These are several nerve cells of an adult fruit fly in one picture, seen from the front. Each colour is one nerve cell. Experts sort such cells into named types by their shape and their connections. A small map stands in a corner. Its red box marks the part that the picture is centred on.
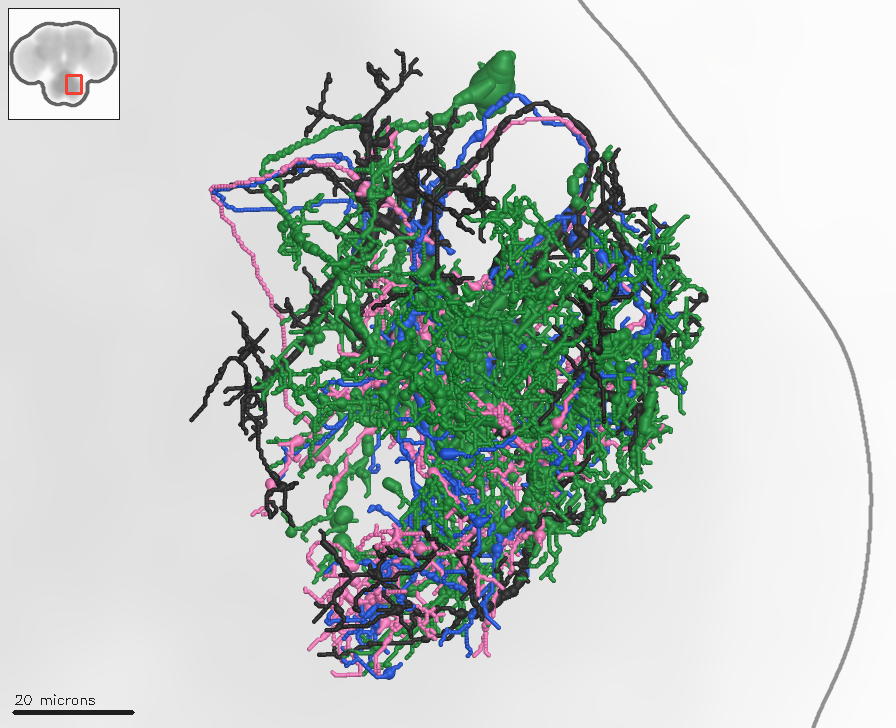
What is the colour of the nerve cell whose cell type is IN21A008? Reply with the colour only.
green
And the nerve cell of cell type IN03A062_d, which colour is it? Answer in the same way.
blue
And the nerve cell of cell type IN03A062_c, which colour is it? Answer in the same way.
pink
